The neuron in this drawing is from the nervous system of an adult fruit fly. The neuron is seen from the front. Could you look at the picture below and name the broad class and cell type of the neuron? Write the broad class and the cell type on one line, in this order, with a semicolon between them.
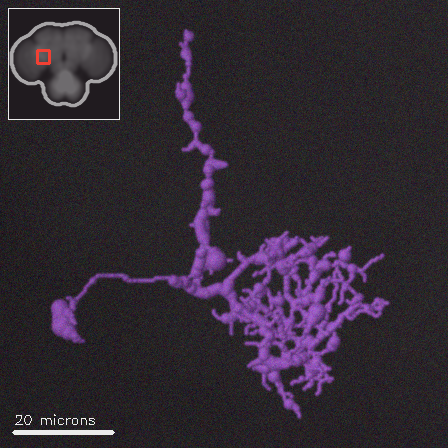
central-brain intrinsic neuron; CB4172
